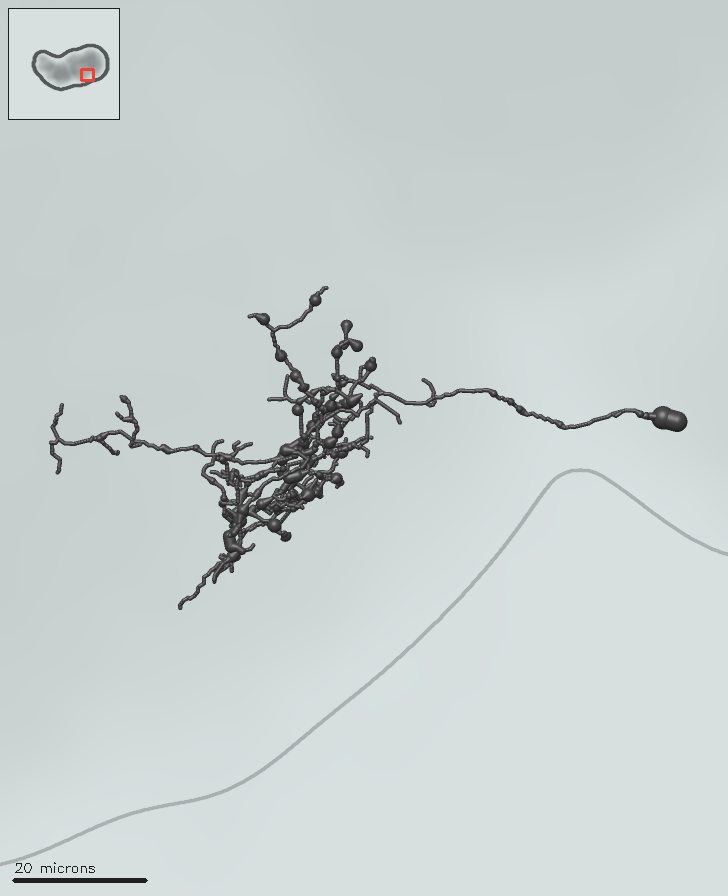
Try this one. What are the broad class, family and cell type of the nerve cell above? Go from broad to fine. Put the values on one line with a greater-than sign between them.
central-brain intrinsic neuron > hemilineage TRdl_b > GNG367_a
